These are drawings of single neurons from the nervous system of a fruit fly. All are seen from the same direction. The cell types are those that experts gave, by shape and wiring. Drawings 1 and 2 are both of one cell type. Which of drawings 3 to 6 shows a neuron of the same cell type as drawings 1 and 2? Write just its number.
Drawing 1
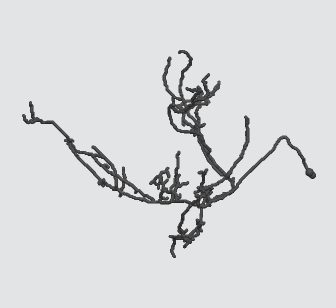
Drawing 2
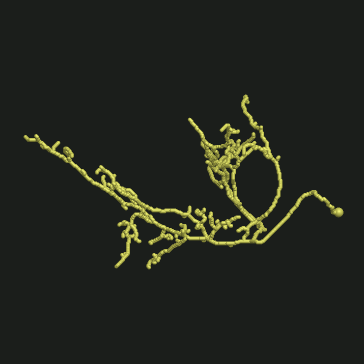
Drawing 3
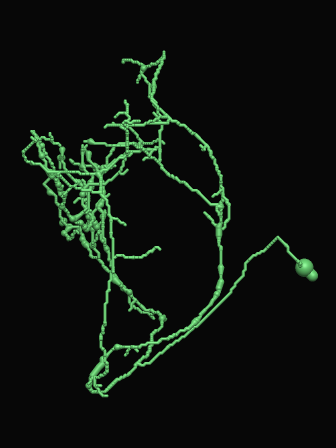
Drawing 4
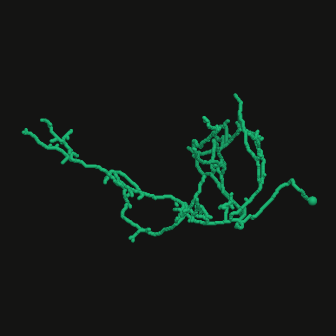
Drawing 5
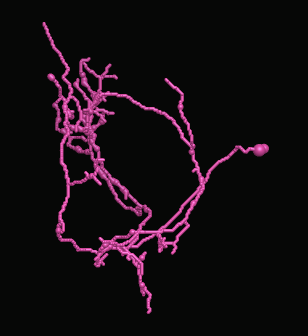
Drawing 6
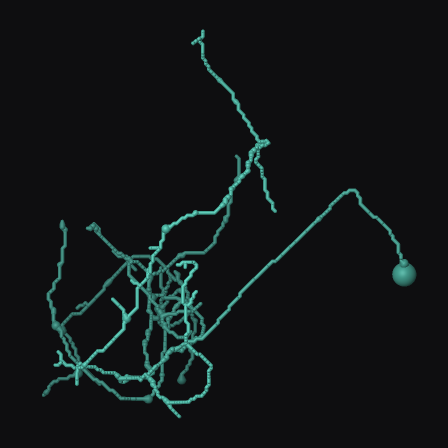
4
